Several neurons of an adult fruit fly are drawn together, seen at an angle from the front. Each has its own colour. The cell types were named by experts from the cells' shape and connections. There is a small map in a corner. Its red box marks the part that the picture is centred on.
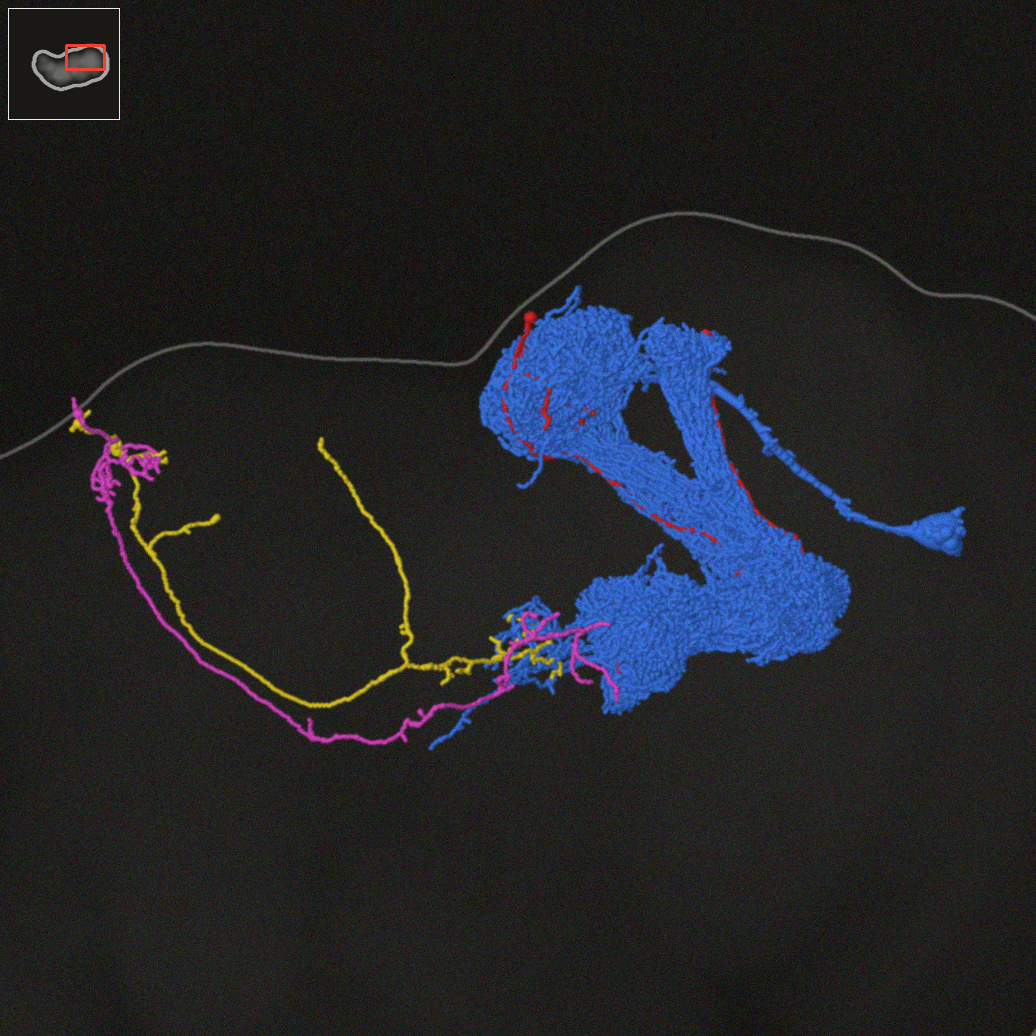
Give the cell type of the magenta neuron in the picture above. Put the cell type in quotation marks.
"KCg-m"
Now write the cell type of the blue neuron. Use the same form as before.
"APL"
